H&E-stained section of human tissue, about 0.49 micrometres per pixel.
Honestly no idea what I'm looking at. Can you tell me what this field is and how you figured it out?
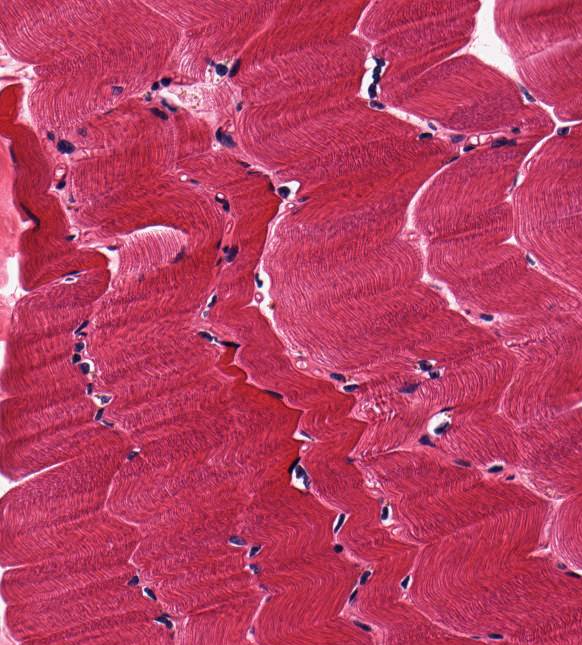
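That's skeletal muscle, with long, closely packed fibres lying side by side across the whole field. Note the fine cross-striations throughout the cytoplasm and the nuclei sitting at the fibre edges.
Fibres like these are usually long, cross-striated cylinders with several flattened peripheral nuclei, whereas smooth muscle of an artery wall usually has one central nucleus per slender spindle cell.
The borders between neighbouring fibres follow a wavy, zigzag course.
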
